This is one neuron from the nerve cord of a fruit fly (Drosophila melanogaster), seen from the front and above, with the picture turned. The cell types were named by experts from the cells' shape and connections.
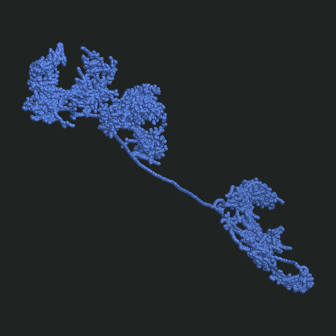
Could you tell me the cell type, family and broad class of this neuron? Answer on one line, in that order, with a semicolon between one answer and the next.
IN01B001; hemilineage 01B; nerve-cord intrinsic neuron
